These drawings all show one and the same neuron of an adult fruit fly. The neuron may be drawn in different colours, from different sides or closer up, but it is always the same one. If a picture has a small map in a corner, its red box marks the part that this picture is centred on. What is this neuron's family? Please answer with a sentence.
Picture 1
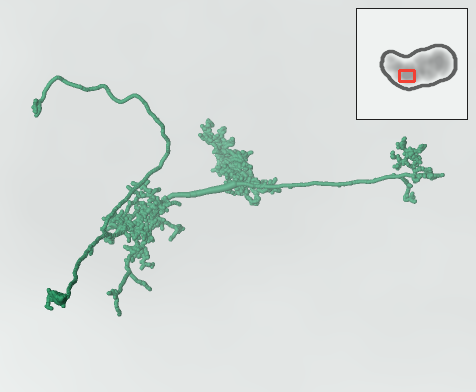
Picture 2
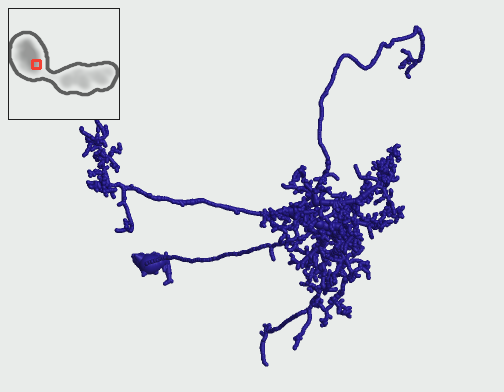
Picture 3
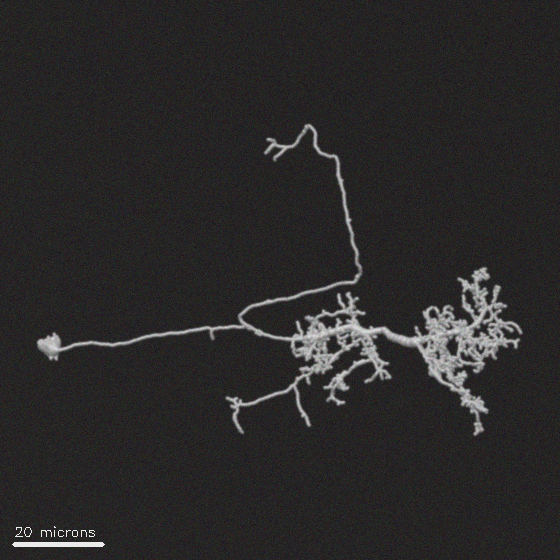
The family is TmY.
